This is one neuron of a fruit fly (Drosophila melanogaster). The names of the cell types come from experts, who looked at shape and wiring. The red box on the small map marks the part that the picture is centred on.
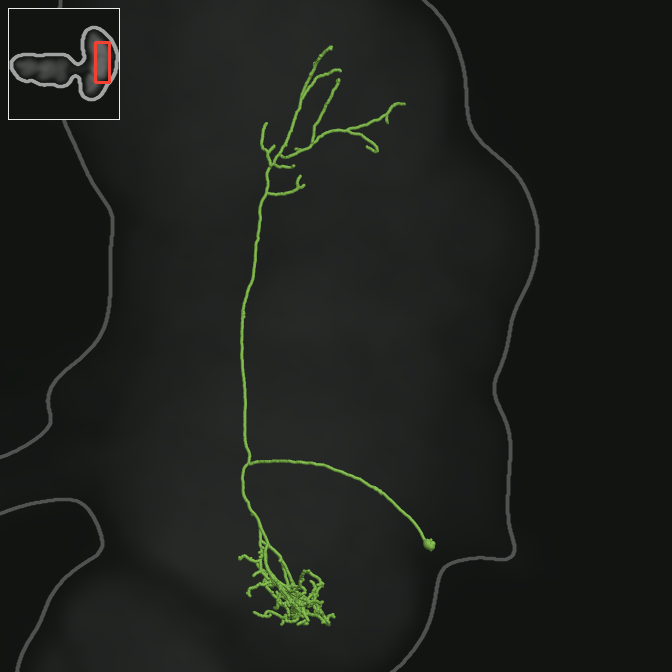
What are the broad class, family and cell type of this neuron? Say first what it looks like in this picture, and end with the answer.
It is in the brain and does not reach the nerve cord. As drawn here it is more than twice as tall as it is wide. It is a central-brain intrinsic neuron. The family is hemilineage VLPa2. Its cell type is PVLP033.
